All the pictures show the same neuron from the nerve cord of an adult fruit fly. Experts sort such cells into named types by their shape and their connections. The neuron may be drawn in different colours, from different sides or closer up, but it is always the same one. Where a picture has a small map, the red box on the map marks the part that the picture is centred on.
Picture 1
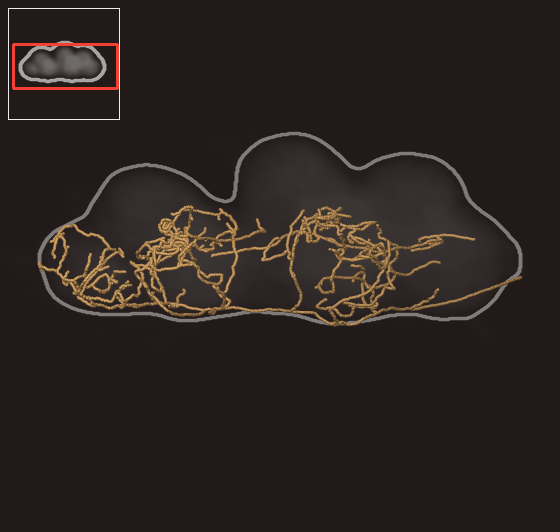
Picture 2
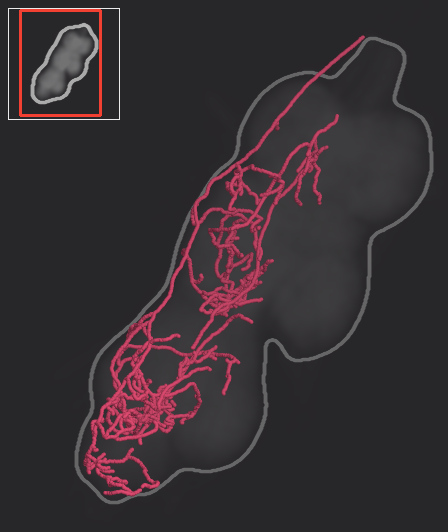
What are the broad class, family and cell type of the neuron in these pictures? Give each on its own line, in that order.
descending neuron
DNc
DNc02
